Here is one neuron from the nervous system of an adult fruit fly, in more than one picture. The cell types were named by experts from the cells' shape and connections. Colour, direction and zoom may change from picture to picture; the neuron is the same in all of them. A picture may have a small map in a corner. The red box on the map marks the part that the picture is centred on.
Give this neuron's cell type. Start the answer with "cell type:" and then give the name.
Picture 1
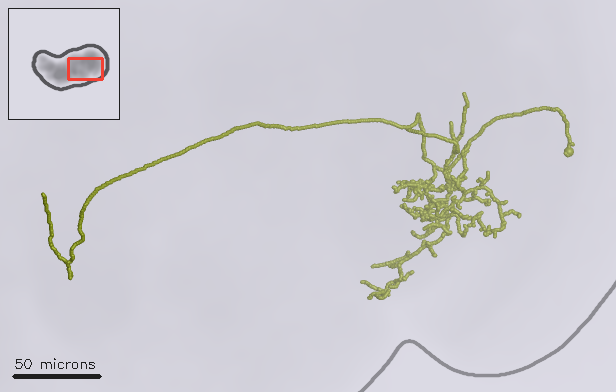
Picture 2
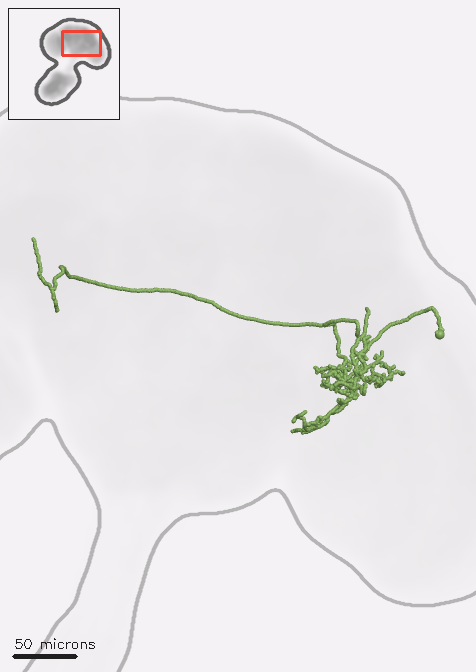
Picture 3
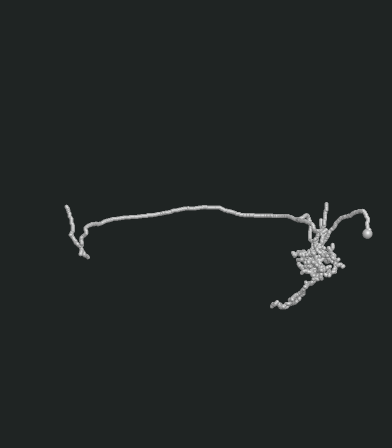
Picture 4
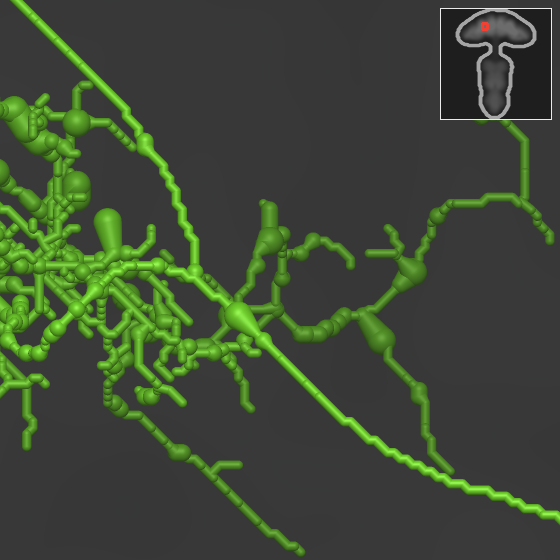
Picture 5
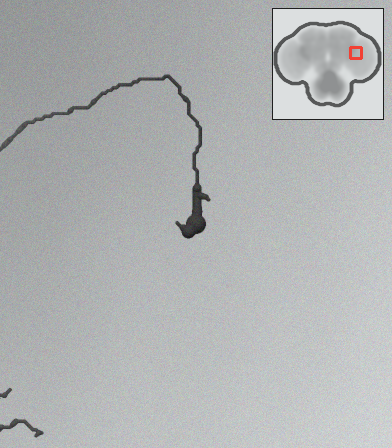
cell type: CB4173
